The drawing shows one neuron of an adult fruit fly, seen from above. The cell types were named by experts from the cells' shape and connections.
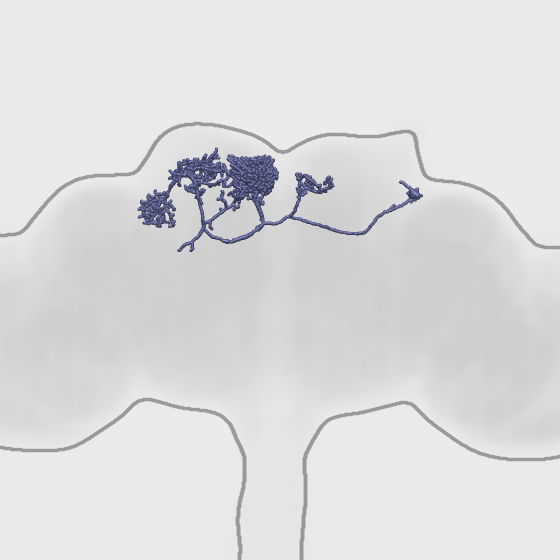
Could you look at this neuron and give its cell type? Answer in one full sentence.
The cell type carried by this neuron is MBON05.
